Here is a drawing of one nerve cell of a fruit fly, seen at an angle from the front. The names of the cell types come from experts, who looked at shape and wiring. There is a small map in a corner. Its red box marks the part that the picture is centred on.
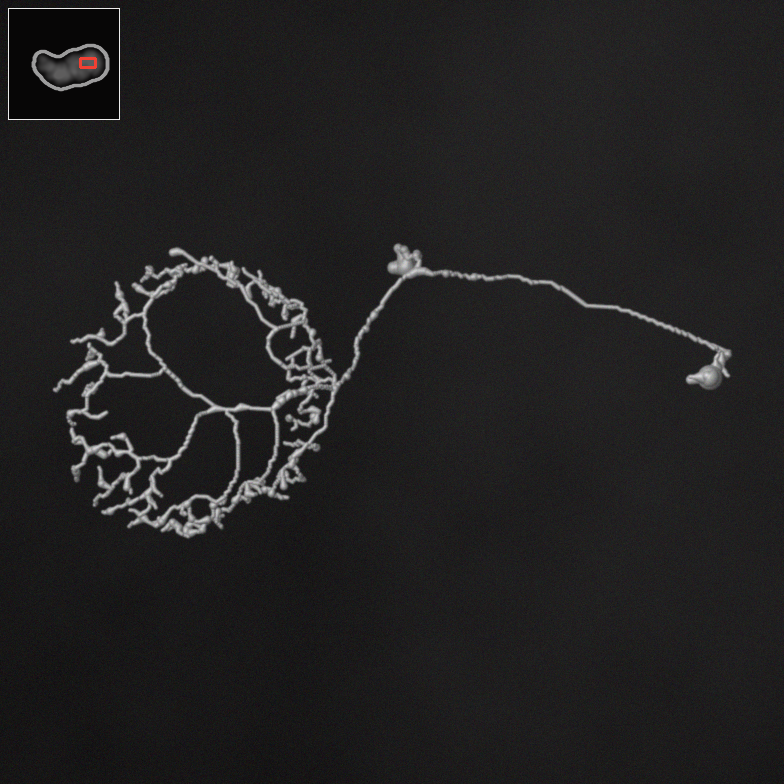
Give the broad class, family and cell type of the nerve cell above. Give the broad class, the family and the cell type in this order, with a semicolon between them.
central-brain intrinsic neuron; hemilineage EBa1; ER2_c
